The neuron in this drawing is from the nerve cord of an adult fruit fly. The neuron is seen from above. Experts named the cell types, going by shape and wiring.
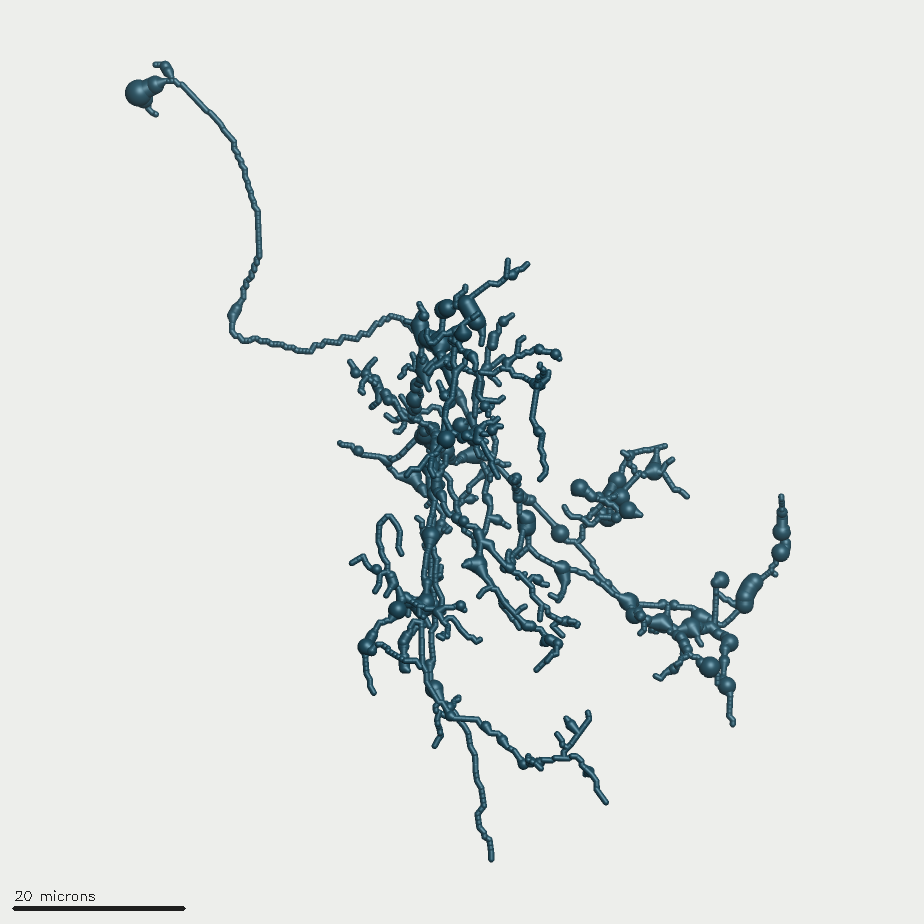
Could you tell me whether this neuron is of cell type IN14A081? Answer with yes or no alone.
yes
